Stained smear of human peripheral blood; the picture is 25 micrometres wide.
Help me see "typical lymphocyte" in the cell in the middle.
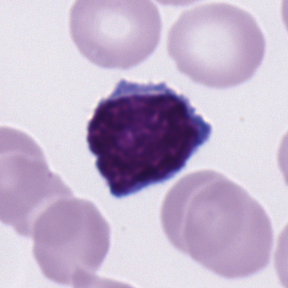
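Let's start with size, since that is where this cell departs from a typical lymphocyte: it is about 11 micrometres across.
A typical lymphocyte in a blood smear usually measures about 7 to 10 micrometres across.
So this one comes out a little larger than usual. Now look at the nucleus: a single rounded mass with no lobes and no notch, about 10 by 9 micrometres, filling about 80% of the cell's area. Its chromatin is dark purple and coarsely clumped. Around it runs a narrow blue rim of cytoplasm, widest along the top and right edges, and you can see that the upper edge is finely ragged.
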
